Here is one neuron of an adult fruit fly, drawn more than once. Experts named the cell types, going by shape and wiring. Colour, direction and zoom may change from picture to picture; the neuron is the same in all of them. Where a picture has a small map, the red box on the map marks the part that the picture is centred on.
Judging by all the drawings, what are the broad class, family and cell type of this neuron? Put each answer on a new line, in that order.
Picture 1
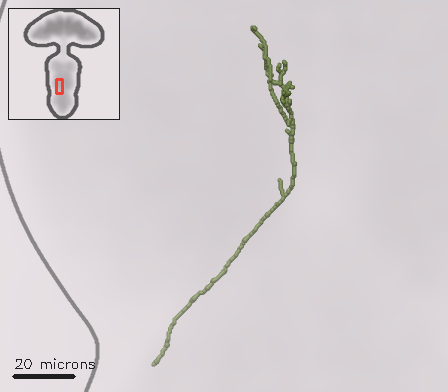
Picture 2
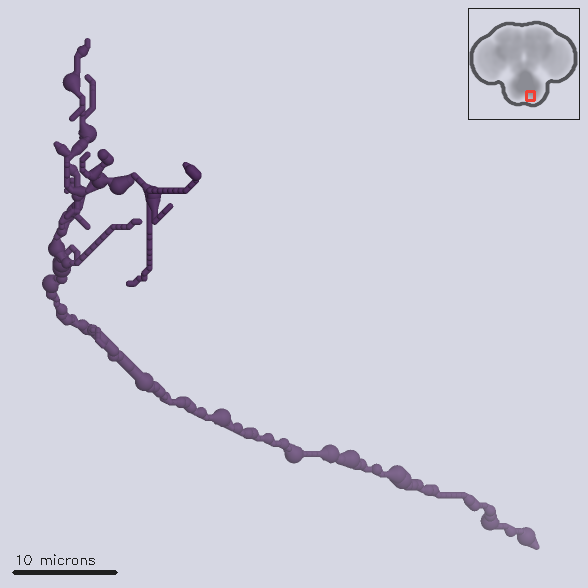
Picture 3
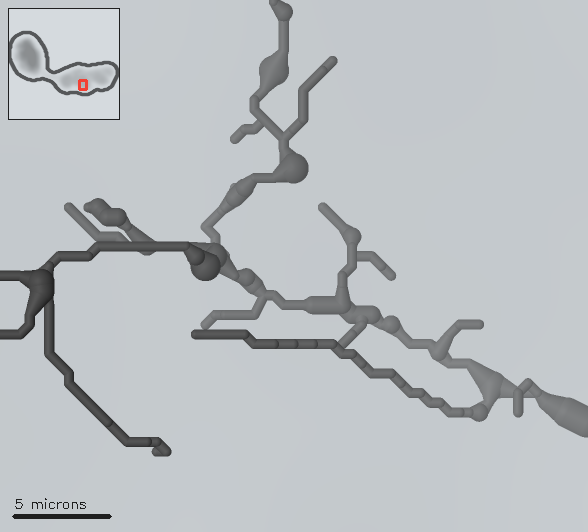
sensory neuron entering the nerve cord
class gustatory
LgLG1a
